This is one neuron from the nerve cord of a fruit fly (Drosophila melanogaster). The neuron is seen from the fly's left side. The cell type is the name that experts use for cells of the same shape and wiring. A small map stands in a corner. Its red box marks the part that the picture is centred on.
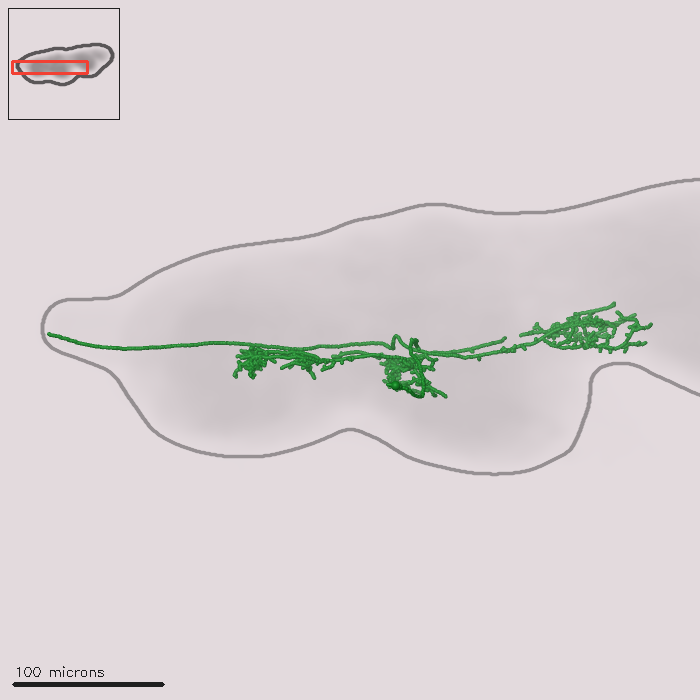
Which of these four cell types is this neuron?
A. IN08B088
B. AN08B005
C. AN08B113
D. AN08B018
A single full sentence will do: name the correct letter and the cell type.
As option D gives it, the neuron's cell type is AN08B018.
